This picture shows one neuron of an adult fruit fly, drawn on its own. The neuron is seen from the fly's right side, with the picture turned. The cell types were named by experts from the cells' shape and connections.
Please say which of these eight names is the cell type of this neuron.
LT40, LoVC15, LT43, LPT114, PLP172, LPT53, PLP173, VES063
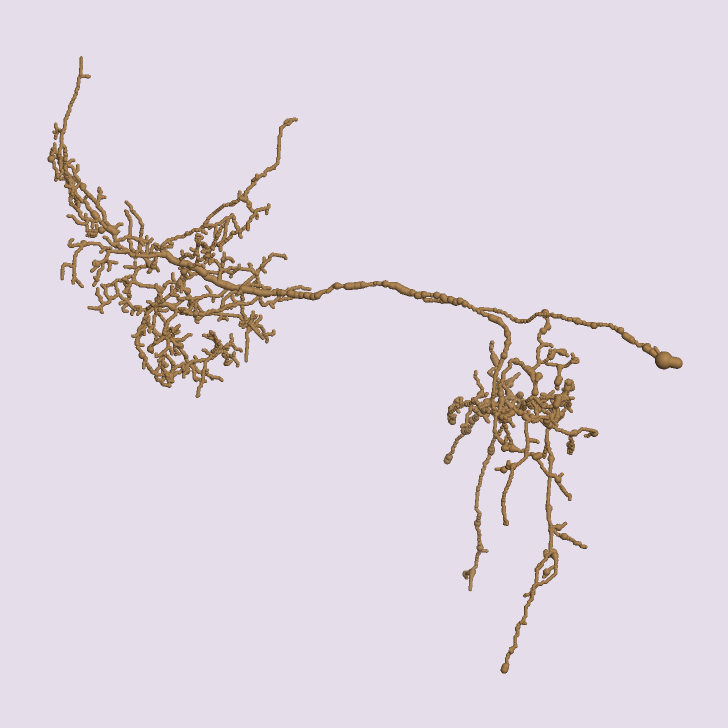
VES063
